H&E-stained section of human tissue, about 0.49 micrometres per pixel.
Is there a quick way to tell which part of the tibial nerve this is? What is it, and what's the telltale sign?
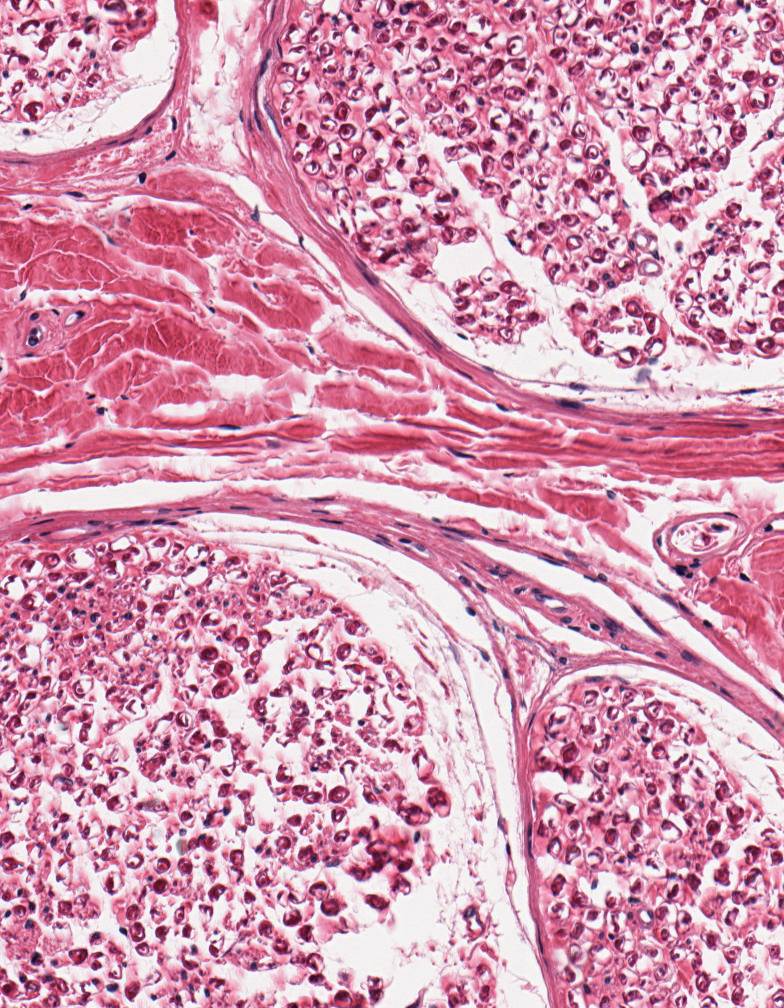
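Nerve fascicle: four rounded compartments, one toward each corner, separated by pink fibrous strands. Each is packed with small cross-cut ring profiles bearing a darker central dot.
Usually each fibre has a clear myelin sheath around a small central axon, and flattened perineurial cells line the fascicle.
A thin sheath of concentric flattened layers with elongated dark nuclei borders each compartment.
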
